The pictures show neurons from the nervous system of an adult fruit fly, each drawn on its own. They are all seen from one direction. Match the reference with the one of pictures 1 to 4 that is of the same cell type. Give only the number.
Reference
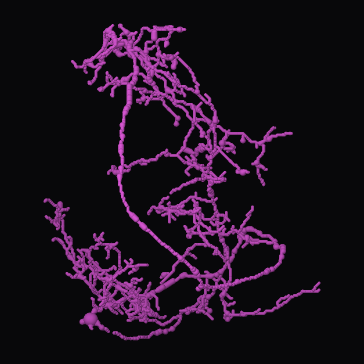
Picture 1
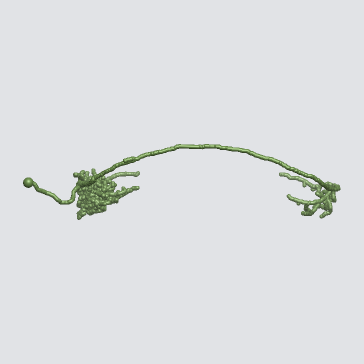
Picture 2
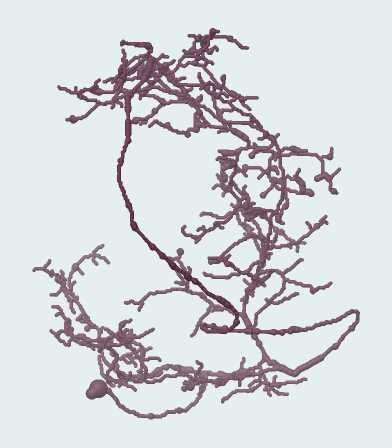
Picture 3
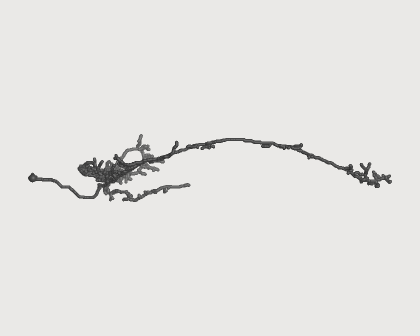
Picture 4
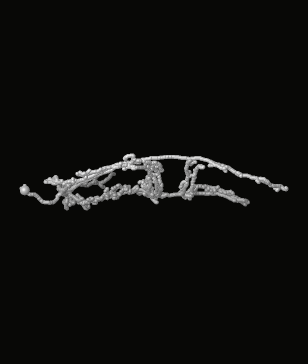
2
